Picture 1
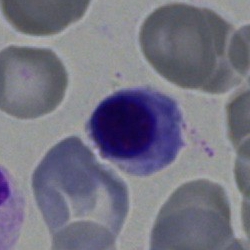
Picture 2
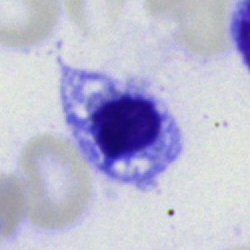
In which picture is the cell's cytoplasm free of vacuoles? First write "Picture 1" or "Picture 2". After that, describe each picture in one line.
Picture 1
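Picture 1: The cytoplasm shows no vacuoles.
Picture 2: Several clear vacuoles are present in the cytoplasm.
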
